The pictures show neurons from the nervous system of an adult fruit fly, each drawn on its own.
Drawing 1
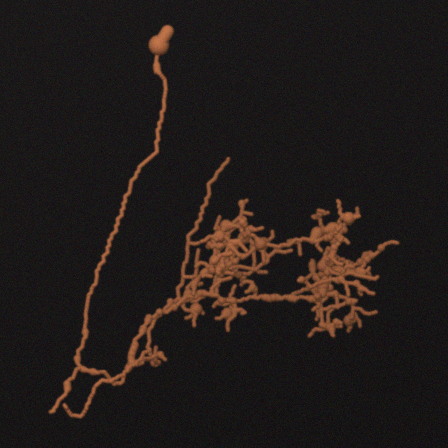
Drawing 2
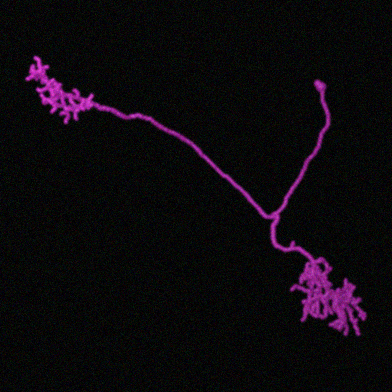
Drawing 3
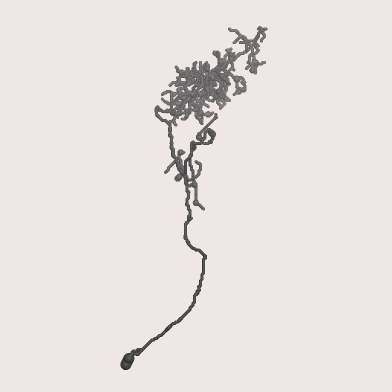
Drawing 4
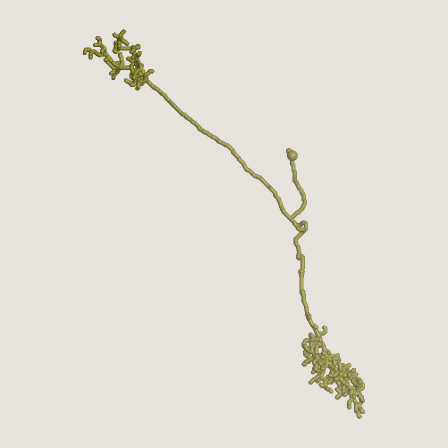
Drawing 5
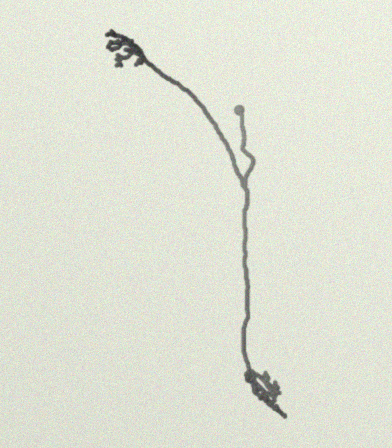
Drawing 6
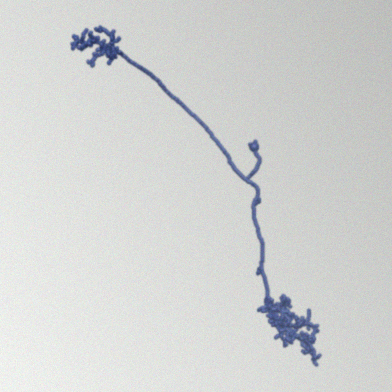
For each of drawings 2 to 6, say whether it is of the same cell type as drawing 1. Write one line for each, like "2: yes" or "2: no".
2: no
3: yes
4: no
5: no
6: no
